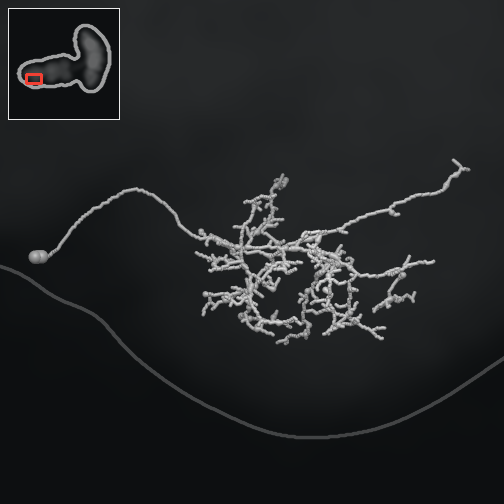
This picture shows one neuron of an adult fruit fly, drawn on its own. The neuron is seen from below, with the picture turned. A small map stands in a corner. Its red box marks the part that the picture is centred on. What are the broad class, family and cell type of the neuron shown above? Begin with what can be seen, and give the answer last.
It is in the nerve cord and does not reach the brain. The cell body can be seen on the left of the picture. Dozens of branch ends can be seen. This is a nerve-cord intrinsic neuron. The family is hemilineage 20A.22A. It is of cell type IN20A.22A066.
